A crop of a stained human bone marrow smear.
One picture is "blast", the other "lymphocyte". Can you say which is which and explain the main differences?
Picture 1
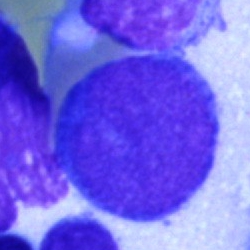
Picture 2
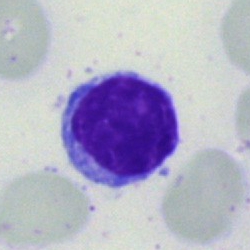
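Identity first: picture 1 is the blast, picture 2 the lymphocyte. Outline: the blast is round and smooth, the lymphocyte roughly round with a slightly uneven edge. Chromatin: in the blast it is fine and evenly spread, without coarse clumps.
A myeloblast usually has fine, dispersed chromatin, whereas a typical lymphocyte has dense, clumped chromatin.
Cytoplasm: the blast has scant cytoplasm, at most a thin deep-blue rim at the edge, while the lymphocyte has a scant blue rim that is widest on the lower left.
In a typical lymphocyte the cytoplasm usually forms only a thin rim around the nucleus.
Granules and vacuoles: none are visible in either cell. Surroundings: other nucleated cells lie close to the blast at the top, left and bottom, while pale red cells lie around the lymphocyte without touching it.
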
